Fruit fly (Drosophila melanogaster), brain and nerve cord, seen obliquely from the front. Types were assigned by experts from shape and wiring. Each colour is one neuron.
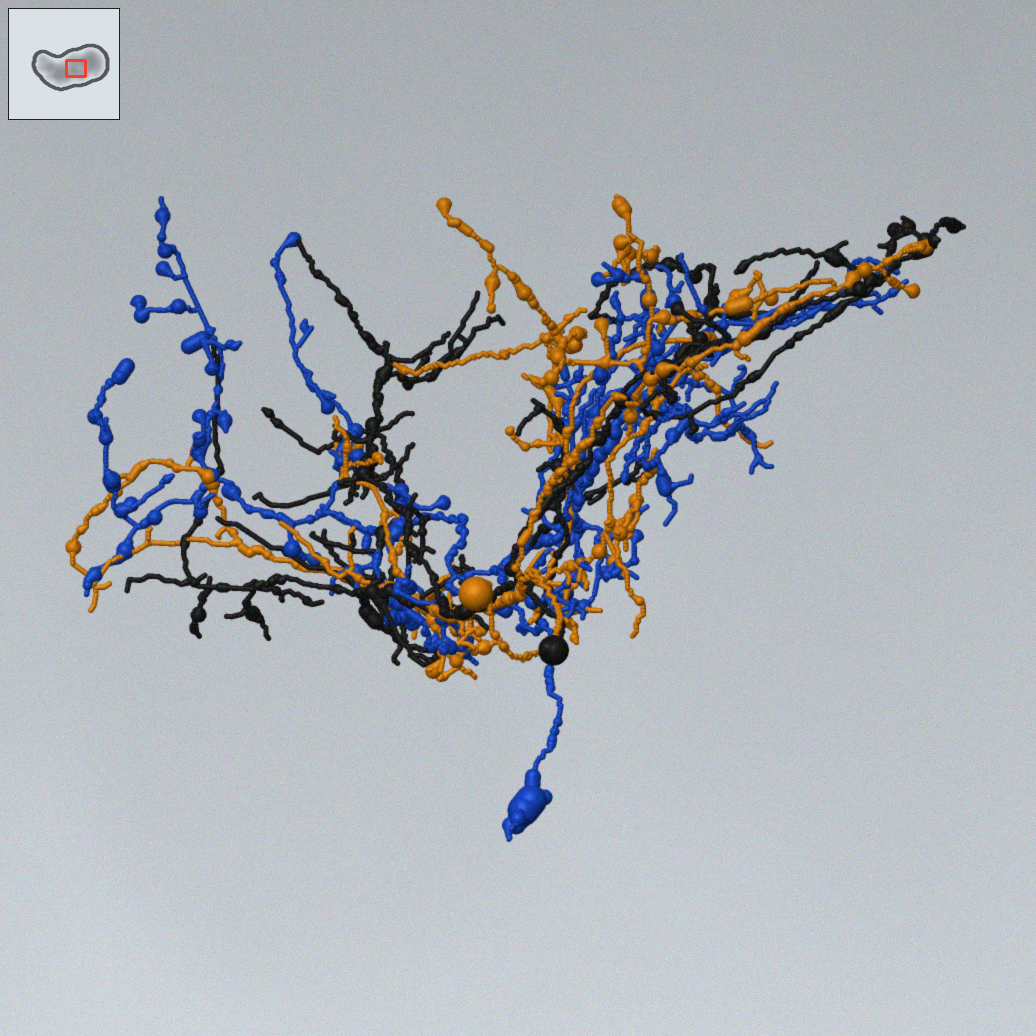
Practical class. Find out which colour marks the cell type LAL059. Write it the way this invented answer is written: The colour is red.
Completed: The colour is orange.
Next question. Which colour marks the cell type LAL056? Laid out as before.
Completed: The colour is black.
